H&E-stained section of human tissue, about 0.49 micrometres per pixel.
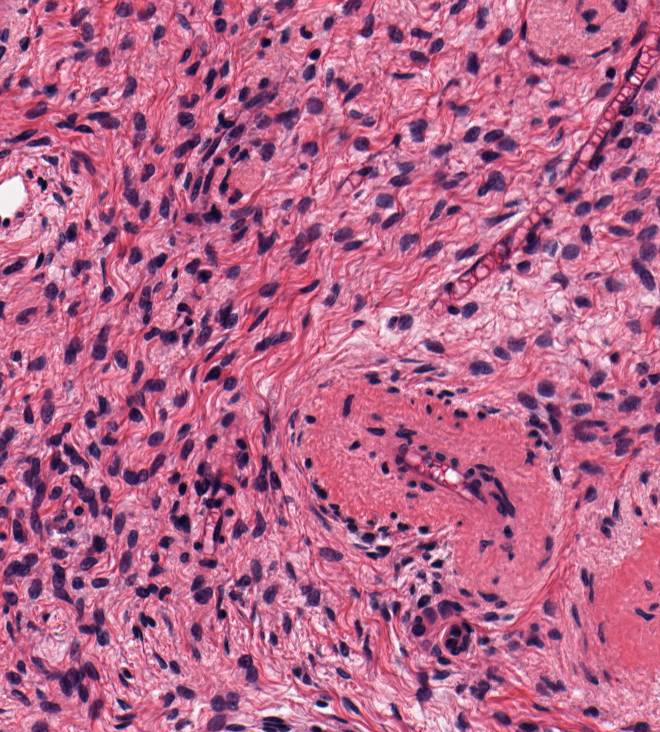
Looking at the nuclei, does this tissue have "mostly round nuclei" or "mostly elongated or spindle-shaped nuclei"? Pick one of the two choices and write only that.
Mostly elongated or spindle-shaped nuclei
